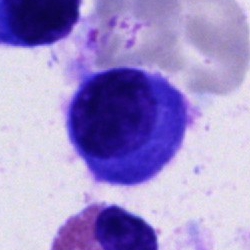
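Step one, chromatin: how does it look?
Dense, staining dark purple.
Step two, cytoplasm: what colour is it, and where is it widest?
Deep blue, widest at the lower right of the cell.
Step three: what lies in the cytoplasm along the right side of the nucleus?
A paler crescent.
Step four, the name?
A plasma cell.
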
